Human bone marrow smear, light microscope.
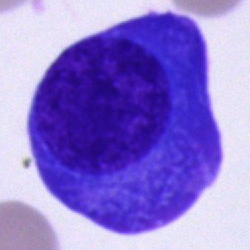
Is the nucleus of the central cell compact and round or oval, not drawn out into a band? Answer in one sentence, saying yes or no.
Yes, the nucleus is gathered into a single compact round or oval mass.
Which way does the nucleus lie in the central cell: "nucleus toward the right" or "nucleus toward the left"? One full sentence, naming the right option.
Its nucleus is located toward the left side of the cell.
